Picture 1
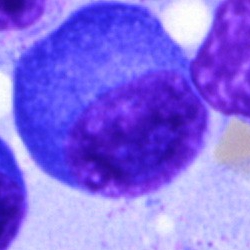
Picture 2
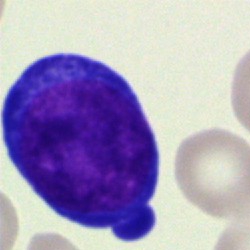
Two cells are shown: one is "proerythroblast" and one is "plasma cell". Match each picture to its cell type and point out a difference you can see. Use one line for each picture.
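The cell in picture 1 is a plasma cell. The cytoplasm is abundant and takes up more than half of the cell.
The cell in picture 2 is a proerythroblast. The cytoplasm forms a narrow rim around the nucleus.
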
